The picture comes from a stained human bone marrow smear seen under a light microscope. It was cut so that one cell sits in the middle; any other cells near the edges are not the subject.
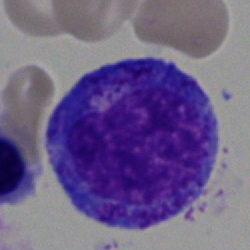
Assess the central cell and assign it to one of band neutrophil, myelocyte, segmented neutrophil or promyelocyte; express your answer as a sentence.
Located at the centre of the crop is a promyelocyte.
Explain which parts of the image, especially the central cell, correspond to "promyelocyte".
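Outline first: this promyelocyte is round. Next, the chromatin, which looks finely stippled rather than coarsely clumped. Then the granules: fine and purple-magenta, scattered over the cell. Last, the picture is slightly blurred, so fine detail is soft.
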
